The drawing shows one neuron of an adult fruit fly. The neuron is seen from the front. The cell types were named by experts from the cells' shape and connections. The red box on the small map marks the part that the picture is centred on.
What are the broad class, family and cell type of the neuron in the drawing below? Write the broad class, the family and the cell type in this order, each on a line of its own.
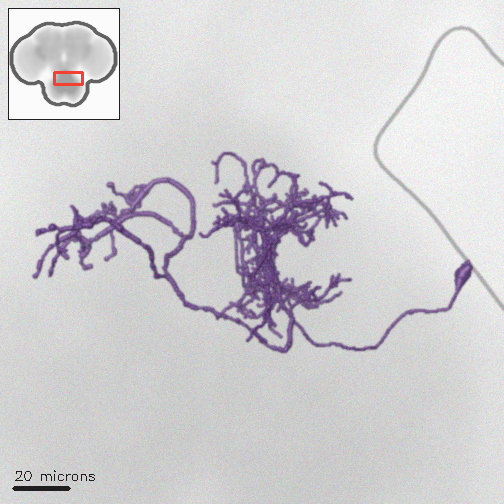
nerve-cord intrinsic neuron
hemilineage 18B
IN18B020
